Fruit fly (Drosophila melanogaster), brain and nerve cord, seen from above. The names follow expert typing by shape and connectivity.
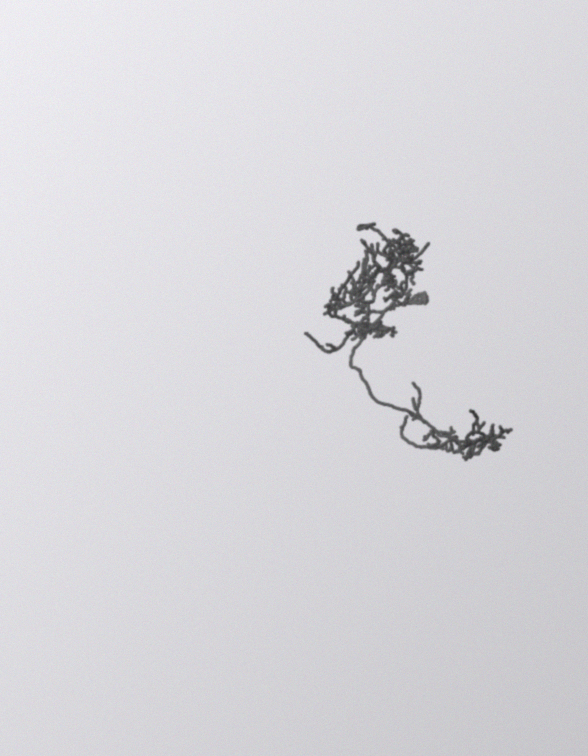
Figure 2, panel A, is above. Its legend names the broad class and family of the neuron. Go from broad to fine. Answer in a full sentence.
A central-brain intrinsic neuron of class ALPN.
